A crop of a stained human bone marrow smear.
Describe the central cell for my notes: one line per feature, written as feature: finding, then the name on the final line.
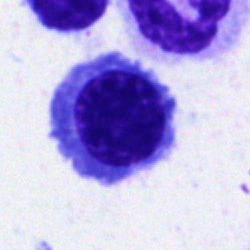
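Outline: roughly round, with an uneven, bumpy edge
Nucleus: set off-centre, toward the right
Cytoplasm: blue, with a wider rim on the left
Granules: none visible in the cytoplasm
Name: erythroblast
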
